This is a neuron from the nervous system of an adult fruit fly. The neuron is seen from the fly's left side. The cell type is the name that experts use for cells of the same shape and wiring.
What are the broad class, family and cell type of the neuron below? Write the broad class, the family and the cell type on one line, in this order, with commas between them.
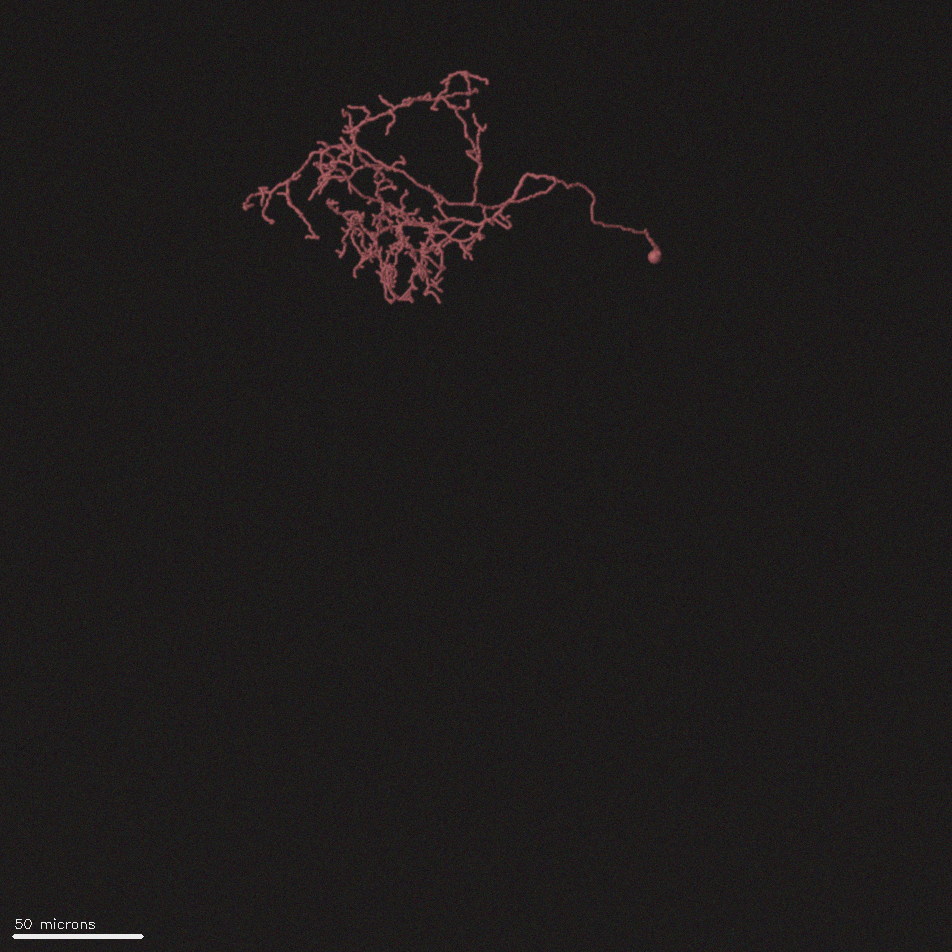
central-brain intrinsic neuron, hemilineage DL1_dorsal, SMP193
